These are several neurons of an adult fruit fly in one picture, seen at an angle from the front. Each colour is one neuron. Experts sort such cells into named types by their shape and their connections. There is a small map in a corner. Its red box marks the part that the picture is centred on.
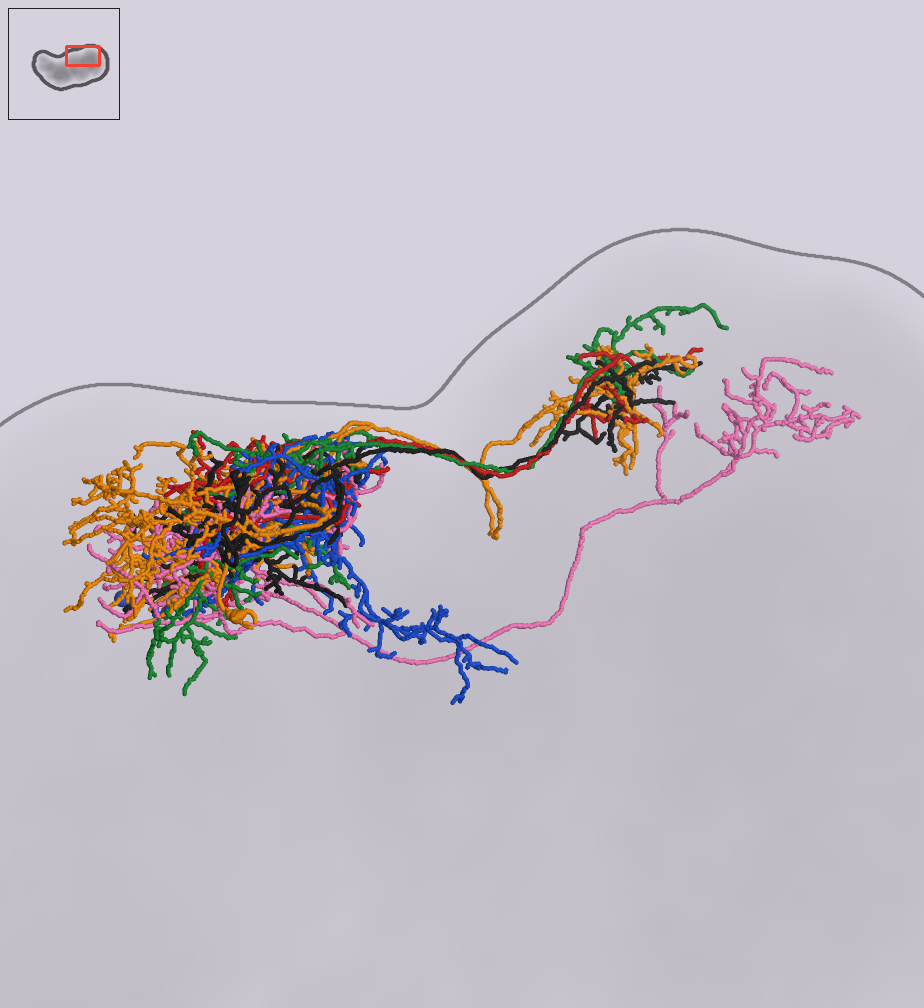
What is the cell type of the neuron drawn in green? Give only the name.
SIP076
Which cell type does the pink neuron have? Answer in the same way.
SIP088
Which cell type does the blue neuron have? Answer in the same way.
CB4150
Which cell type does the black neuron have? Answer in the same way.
SIP019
